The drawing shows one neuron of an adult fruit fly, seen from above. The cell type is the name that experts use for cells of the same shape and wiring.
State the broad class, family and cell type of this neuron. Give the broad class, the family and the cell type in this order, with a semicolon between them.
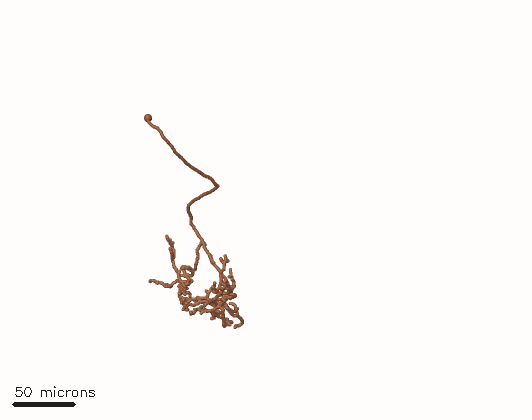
central-brain intrinsic neuron; hemilineage WEDd1; CB1977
